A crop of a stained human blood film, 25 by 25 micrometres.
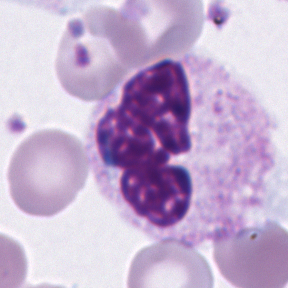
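Segmented neutrophil in the middle, its outline roughly round. A deep notch on the right edge divides the nucleus into lobes. The chromatin is dense, dark purple and clumped. Fine pink-violet granules are scattered through the cytoplasm.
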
